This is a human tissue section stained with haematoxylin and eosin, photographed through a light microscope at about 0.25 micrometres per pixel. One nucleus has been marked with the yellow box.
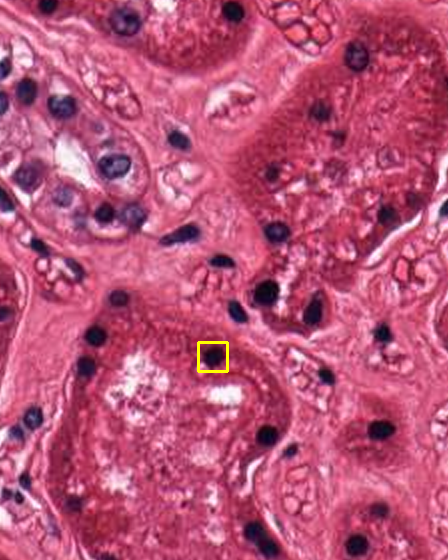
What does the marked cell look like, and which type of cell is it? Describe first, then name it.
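The nucleus is small, round and evenly very dark, with no inner detail visible. The nucleus is about the same size as the other dark round nuclei nearby along the tubule edges. The nucleus sits just above a small white cleared space inside a large tubule profile that contains several pale, patchy clear areas. The marked cell is a proximal tubule cell.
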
